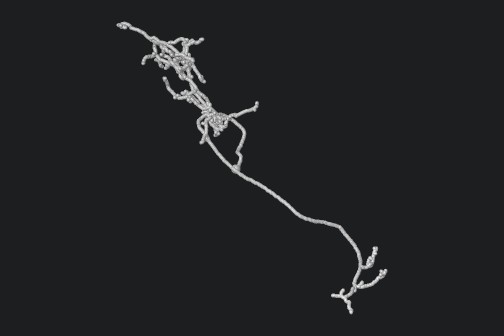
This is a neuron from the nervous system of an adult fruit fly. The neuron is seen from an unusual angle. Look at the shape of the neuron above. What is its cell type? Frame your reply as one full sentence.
This neuron has been assigned cell type AN08B099_h.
